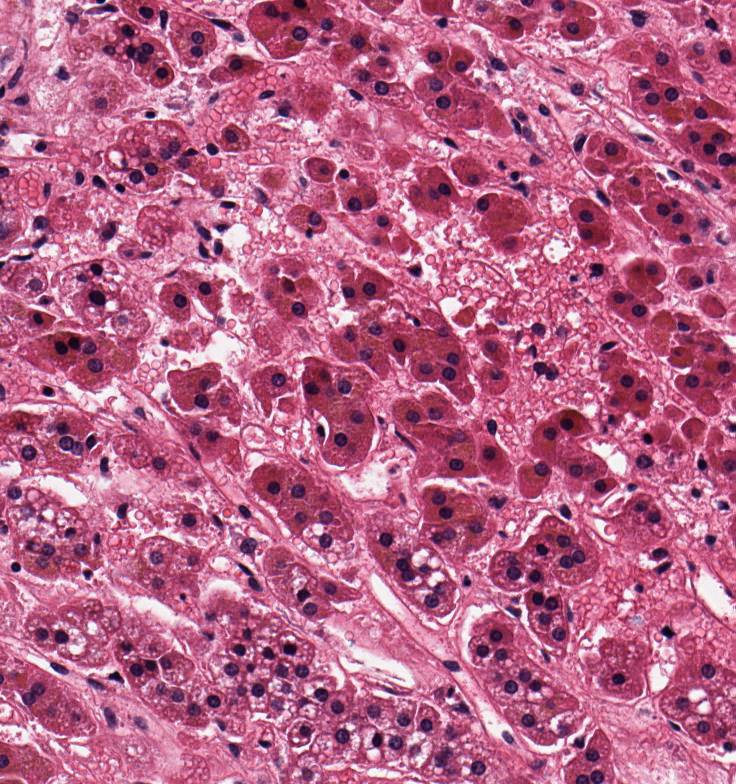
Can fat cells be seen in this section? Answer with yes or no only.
No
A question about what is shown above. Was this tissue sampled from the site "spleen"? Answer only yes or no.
no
